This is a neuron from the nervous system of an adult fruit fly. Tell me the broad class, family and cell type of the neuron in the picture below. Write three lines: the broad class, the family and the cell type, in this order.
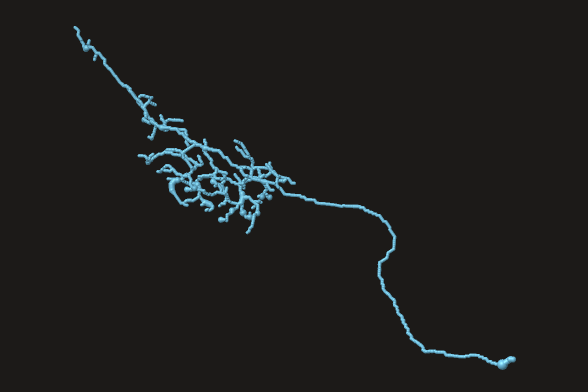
central-brain intrinsic neuron
hemilineage LALa1_anterior
CB2066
